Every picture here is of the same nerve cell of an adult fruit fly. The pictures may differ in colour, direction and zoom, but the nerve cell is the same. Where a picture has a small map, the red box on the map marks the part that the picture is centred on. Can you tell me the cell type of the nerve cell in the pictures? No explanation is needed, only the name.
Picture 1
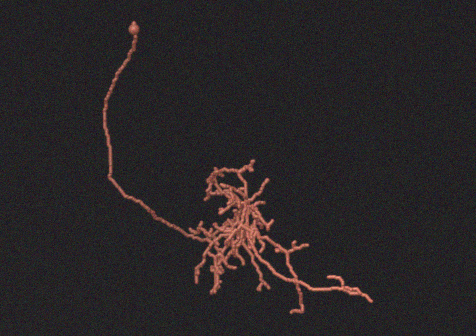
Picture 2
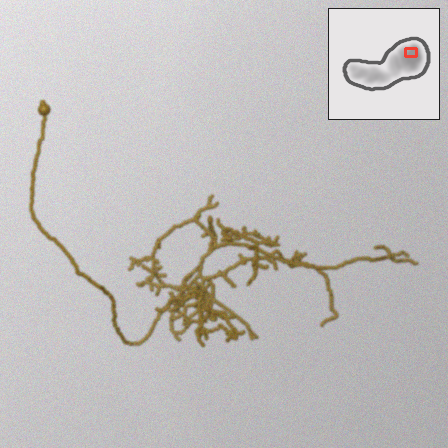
FC3_a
